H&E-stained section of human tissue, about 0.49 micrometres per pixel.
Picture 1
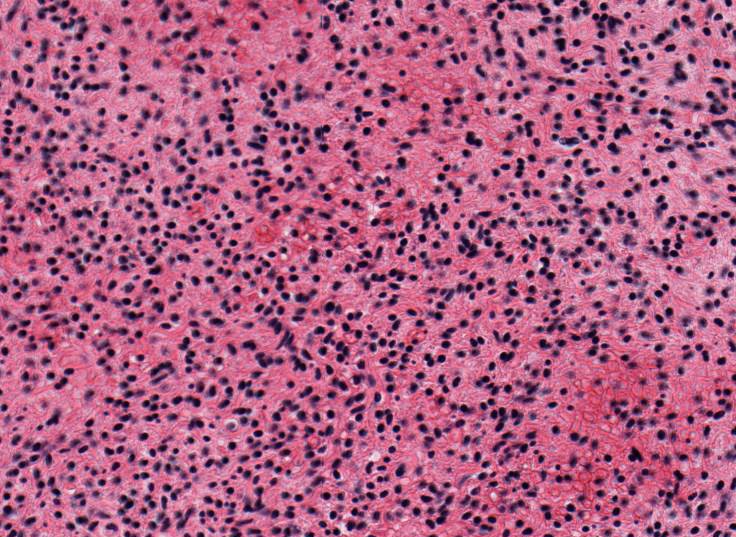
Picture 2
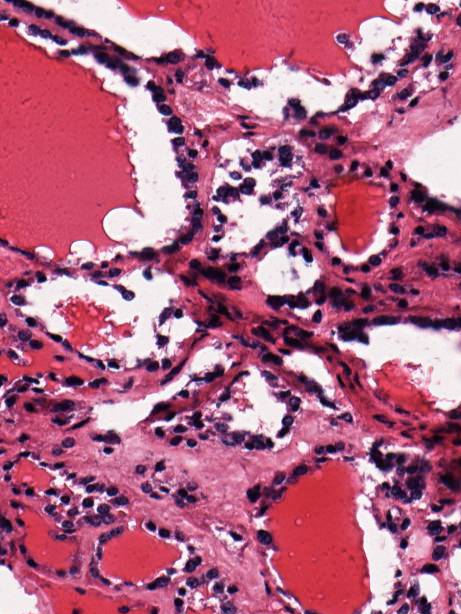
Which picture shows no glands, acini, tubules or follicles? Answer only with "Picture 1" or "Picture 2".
Picture 1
